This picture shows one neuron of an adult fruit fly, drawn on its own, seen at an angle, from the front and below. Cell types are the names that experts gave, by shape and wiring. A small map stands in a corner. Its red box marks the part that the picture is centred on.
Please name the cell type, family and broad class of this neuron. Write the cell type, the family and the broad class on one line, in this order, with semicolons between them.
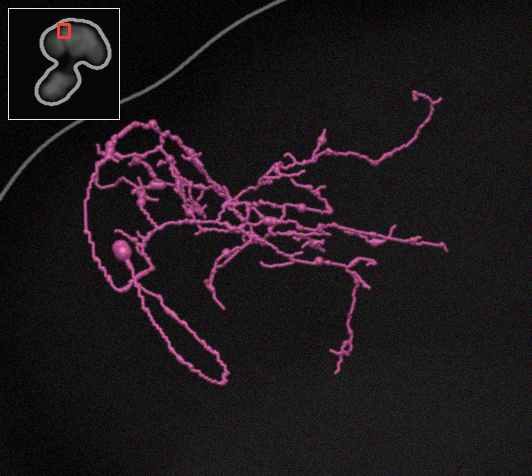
LHAV4b1; hemilineage LHl4_dorsal; central-brain intrinsic neuron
